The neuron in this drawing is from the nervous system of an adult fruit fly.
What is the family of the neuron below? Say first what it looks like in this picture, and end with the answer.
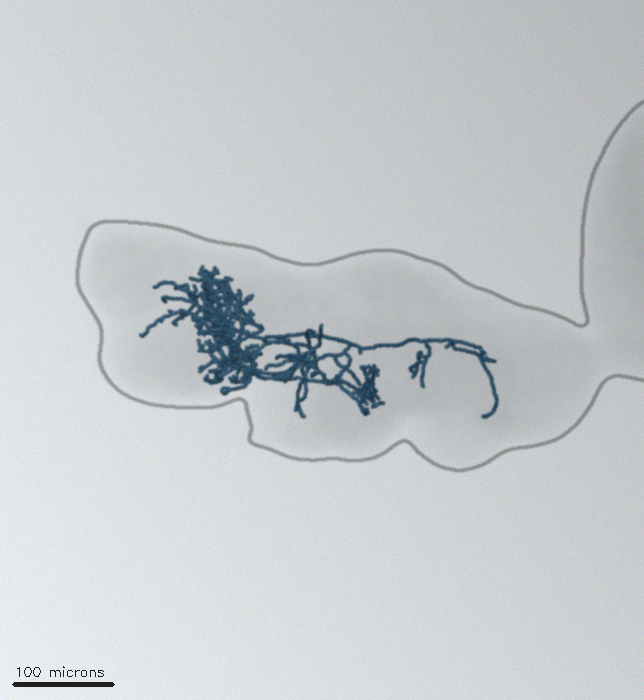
From left to right in the picture it spans about 350 microns. In this view it is wider than it is tall. It is an ascending neuron. The family is hemilineage 10B.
